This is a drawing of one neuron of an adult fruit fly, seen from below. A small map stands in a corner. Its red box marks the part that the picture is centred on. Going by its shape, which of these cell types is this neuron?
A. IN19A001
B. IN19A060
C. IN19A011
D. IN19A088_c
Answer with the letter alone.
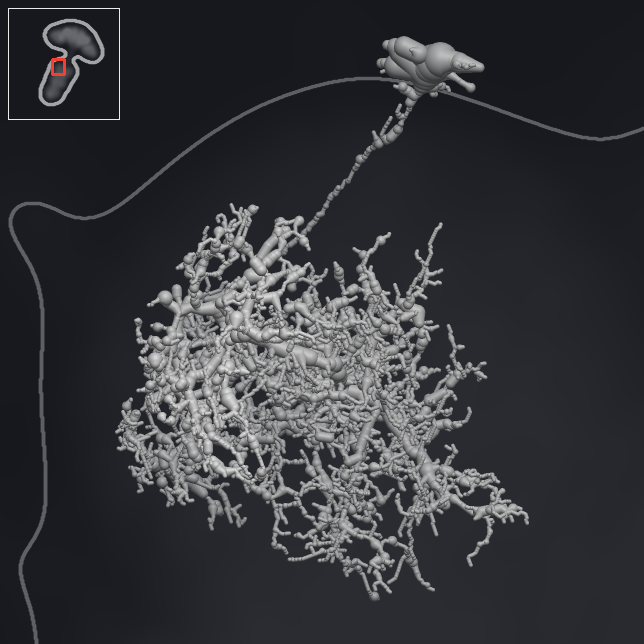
C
